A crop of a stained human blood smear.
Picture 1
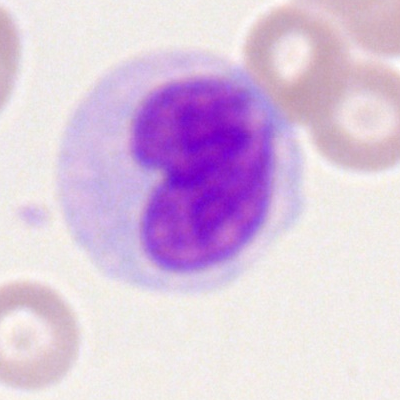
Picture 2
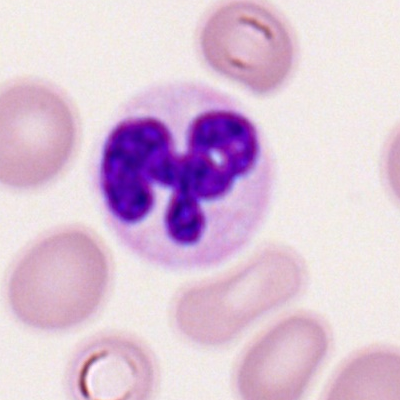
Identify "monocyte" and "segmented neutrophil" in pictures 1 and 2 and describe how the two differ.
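Picture 1 shows a monocyte; picture 2 shows a segmented neutrophil. In picture 1 the nucleus is kidney-shaped, with its notch facing left, and sits toward the right side of the cell. Its purple chromatin shows paler patches among darker areas, whereas in picture 2 the chromatin stains deep purple and looks coarsely clumped. The monocyte's abundant cytoplasm is pale blue-grey, while the neutrophil's plentiful cytoplasm is pale pinkish-lilac and holds fine, faint granules. The neutrophil's outline is round and smooth.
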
